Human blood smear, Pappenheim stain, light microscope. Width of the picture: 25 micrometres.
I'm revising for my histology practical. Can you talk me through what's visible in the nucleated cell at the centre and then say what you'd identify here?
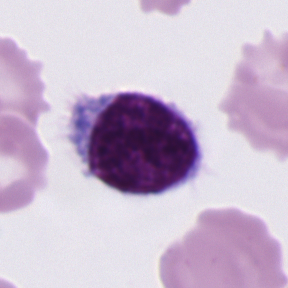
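Coarsely clumped, dark purple chromatin fills the nucleus, whose edge shows no indentation or cleft. On the left side, fine frayed projections stick out from the cell surface. The cytoplasm contains no vacuoles. Answer: hairy cell.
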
